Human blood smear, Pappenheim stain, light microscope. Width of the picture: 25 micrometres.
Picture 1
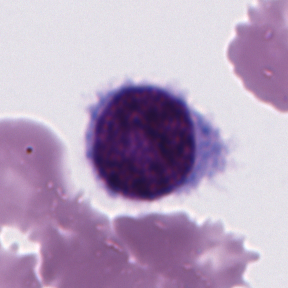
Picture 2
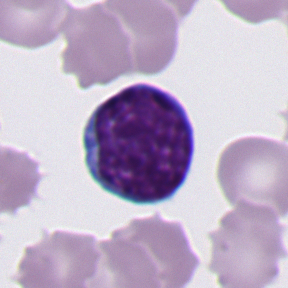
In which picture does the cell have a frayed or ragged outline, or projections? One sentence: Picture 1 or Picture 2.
In picture 1, the cell's outline is ragged or frayed, or has projections, blebs or tags.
